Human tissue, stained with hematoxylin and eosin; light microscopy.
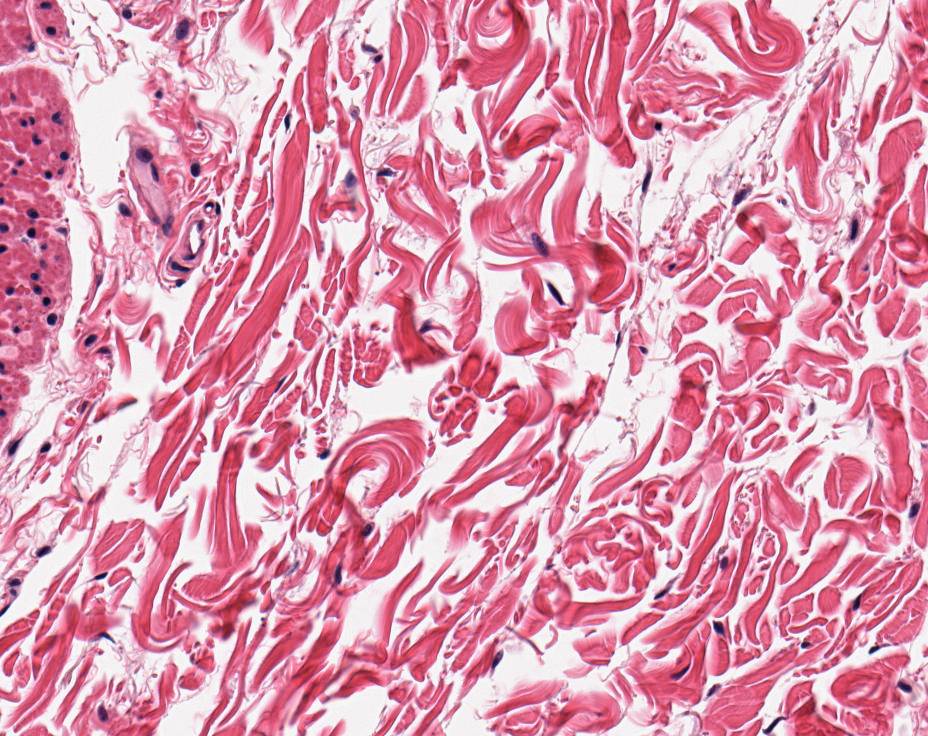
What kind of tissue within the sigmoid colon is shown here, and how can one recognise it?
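This field is loose connective tissue. Many of its fibres bend into curves, curls and hooks instead of lying straight, and white clefts part them from one another throughout. Fine, pale, wispy strands lie loosely in the spaces between, and sparse, dark, elongated nuclei sit along the fibre edges.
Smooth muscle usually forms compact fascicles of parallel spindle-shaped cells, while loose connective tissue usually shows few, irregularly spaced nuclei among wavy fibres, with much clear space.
The sparse nuclei, curving fibres and clefts here fit the latter.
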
